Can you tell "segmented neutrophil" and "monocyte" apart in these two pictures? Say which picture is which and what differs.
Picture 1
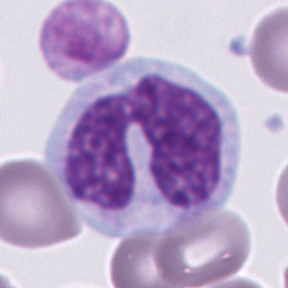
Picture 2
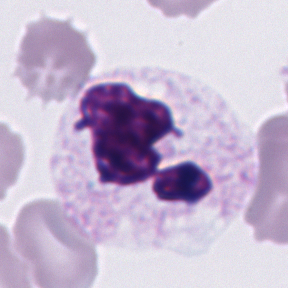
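Start with the answer: picture 1 is your monocyte, picture 2 your segmented neutrophil. Look first at the cytoplasm: in the monocyte it is pale blue-grey, while in the segmented neutrophil it is abundant and pale pinkish-lilac.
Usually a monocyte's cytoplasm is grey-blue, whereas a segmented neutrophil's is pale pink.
Next, the granules: fine pinkish-violet granules are scattered all through the neutrophil's cytoplasm, but you will find no coarse granules in the monocyte. Now the nucleus of the segmented neutrophil: it has two lobes, the smaller one at the lower right, and its chromatin is dark purple and coarsely clumped.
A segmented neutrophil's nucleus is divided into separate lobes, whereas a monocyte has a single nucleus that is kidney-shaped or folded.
Both cells have a roughly round outline, the monocyte's edge being smooth, and neither shows vacuoles in its cytoplasm. Red cells press against the monocyte's lower edge.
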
